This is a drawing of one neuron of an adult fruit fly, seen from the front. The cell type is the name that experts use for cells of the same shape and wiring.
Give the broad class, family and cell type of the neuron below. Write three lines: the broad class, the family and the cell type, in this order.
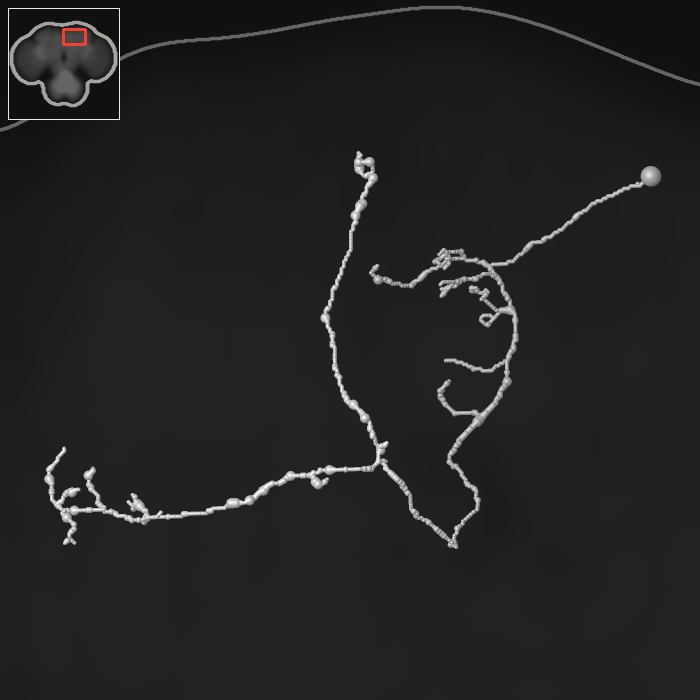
central-brain intrinsic neuron
class Kenyon Cell
KCa'b'-ap2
